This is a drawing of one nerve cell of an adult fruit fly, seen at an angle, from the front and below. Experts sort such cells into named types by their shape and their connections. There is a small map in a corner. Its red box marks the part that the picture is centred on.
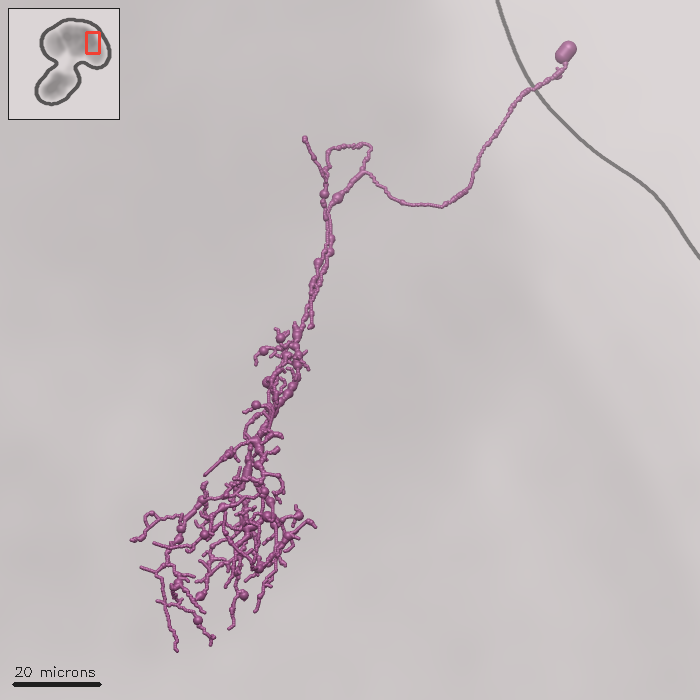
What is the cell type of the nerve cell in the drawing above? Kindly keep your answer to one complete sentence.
Among cell types, the one for this nerve cell is CB2763.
